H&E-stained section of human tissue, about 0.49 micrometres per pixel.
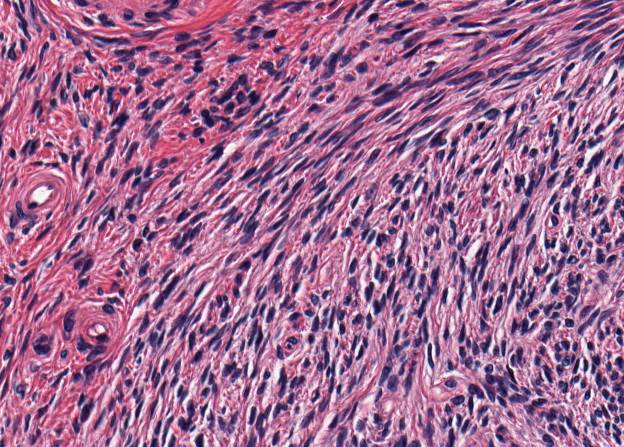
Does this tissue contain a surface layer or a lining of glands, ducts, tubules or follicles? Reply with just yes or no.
No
